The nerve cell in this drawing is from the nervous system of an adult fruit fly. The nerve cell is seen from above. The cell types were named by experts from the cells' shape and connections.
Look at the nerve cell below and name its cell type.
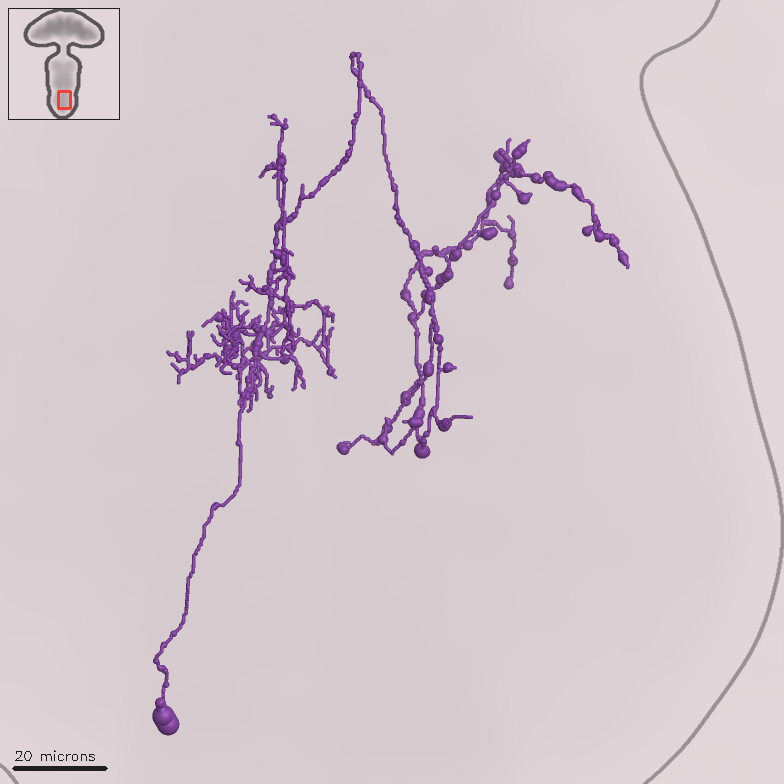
INXXX383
